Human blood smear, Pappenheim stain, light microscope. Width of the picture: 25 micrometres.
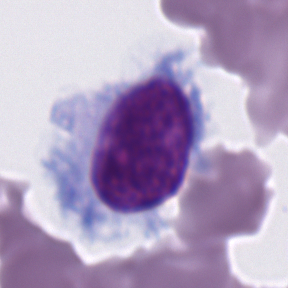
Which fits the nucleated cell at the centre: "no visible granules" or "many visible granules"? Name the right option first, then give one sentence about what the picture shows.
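No visible granules. No distinct granules are seen in the cytoplasm.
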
